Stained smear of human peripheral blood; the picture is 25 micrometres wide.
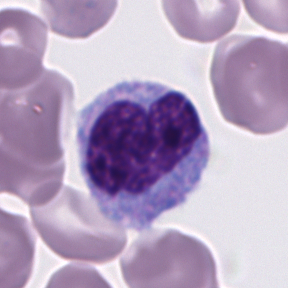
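Monocyte, about 12 micrometres across. A notch at the top edge of the nucleus gives it a folded, kidney-like shape, and the nucleus fills about 60% of the cell's area. The cytoplasm is pale grey-blue, with a faint, fine granularity that lends it a dusty look, and it forms its widest rim on the lower right side of the cell.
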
